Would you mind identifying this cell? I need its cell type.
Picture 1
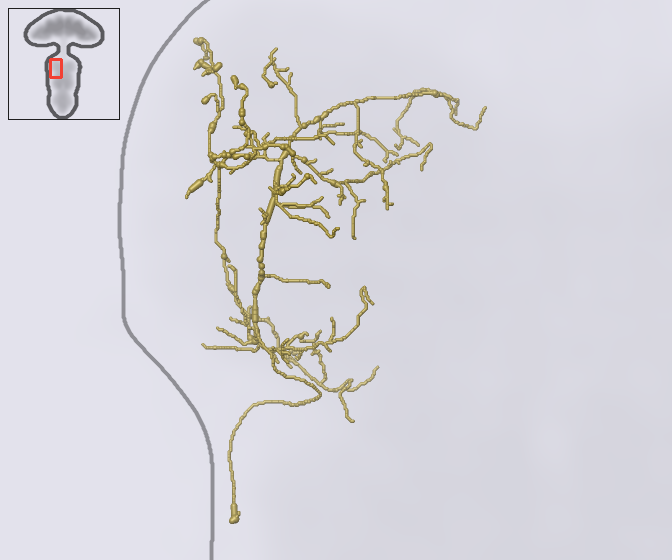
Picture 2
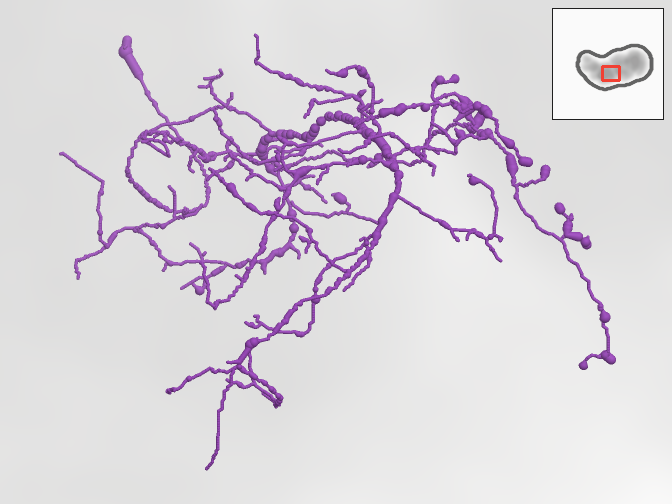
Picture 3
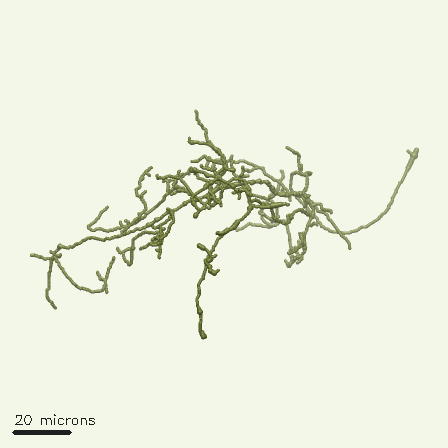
IN03A066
